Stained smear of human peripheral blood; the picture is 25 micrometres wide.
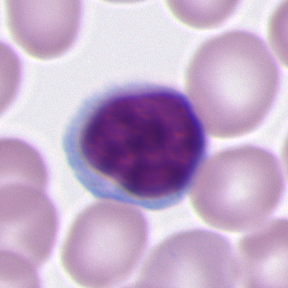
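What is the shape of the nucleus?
A single oval mass without lobes, about 11 by 9 micrometres.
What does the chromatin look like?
Dark purple and coarsely clumped.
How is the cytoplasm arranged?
A narrow pale blue rim, widest on the left; the nucleus fills most of the cell and sits toward its upper right.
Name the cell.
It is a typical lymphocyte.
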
